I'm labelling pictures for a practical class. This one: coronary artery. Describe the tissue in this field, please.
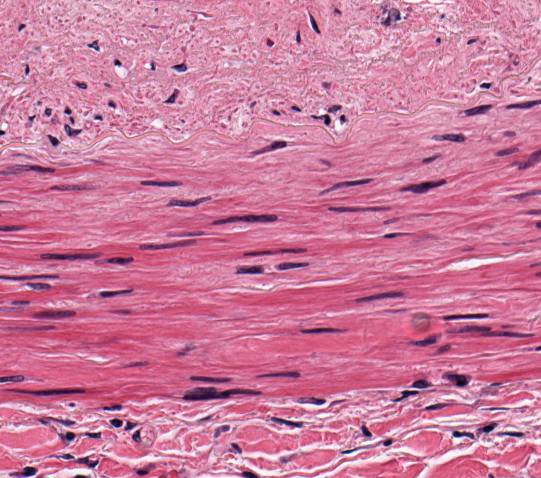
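The middle band consists of smooth muscle cells lying parallel and running horizontally across the field. Their nuclei are dark, elongated and cigar-shaped with blunt ends. The top layer is paler and loosely textured, with sparse, scattered small irregular nuclei. Along the bottom edge, thick wavy pink collagen bundles are separated by narrow white clefts.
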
